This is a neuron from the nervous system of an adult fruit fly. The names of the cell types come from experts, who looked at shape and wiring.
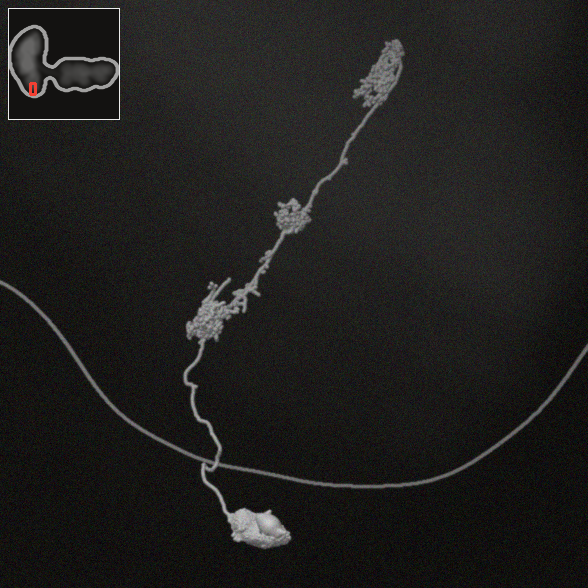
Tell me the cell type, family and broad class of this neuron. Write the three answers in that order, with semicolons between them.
Mi1; Mi; optic-lobe intrinsic neuron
